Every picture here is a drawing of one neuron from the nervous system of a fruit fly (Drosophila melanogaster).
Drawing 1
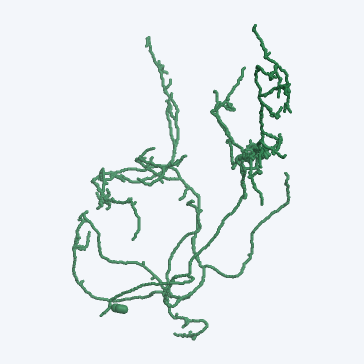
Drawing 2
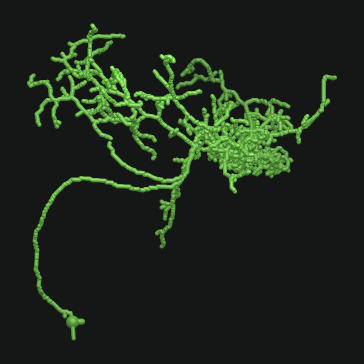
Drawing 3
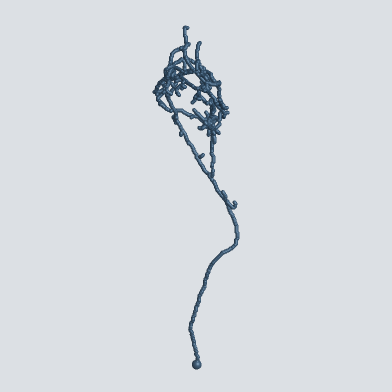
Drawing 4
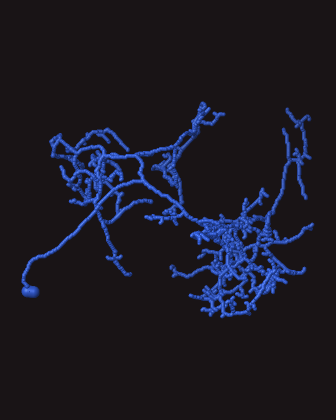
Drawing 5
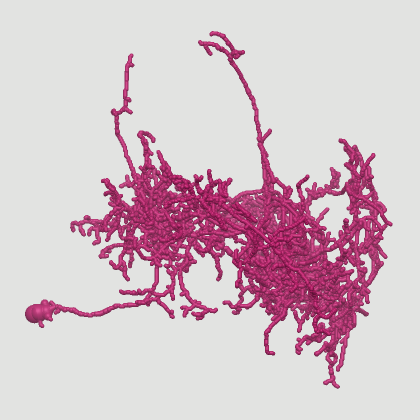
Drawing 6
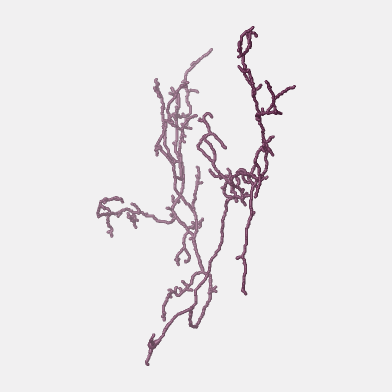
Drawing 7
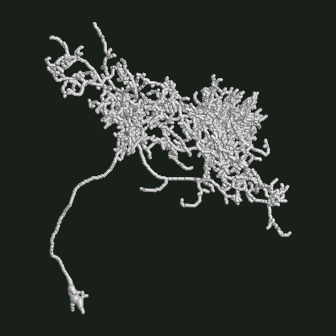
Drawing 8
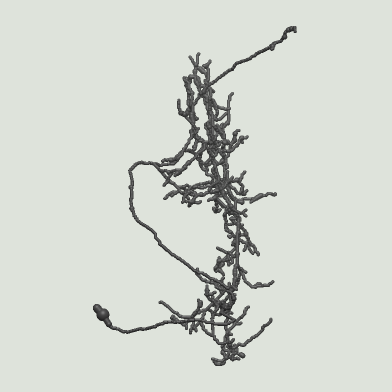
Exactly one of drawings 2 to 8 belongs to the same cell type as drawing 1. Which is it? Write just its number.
6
